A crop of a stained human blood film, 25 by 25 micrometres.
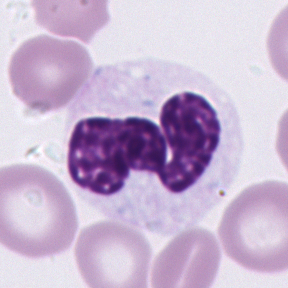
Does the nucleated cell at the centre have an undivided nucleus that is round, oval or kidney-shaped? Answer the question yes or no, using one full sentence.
No, what the nucleus shows is division into distinct lobes or segments.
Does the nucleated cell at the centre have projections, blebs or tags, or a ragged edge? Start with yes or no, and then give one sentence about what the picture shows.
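No. The cell outline is round with a smooth edge.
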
